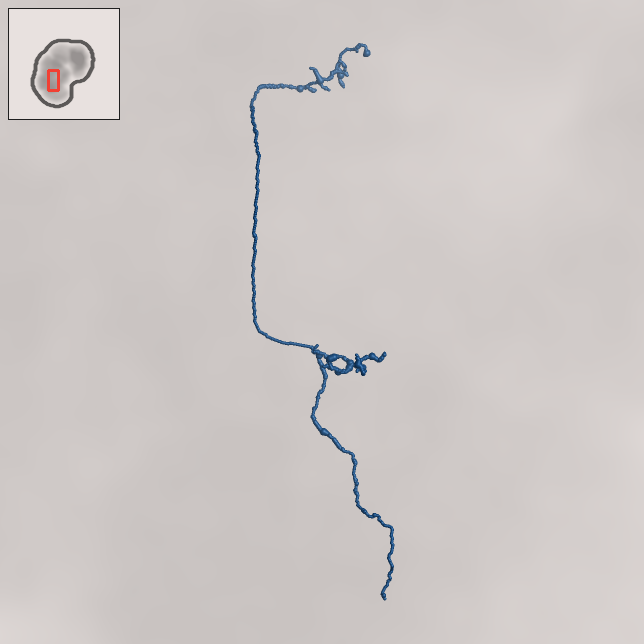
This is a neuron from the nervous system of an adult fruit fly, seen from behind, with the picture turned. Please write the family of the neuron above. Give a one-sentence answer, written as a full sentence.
By its family, the neuron is class olfactory.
